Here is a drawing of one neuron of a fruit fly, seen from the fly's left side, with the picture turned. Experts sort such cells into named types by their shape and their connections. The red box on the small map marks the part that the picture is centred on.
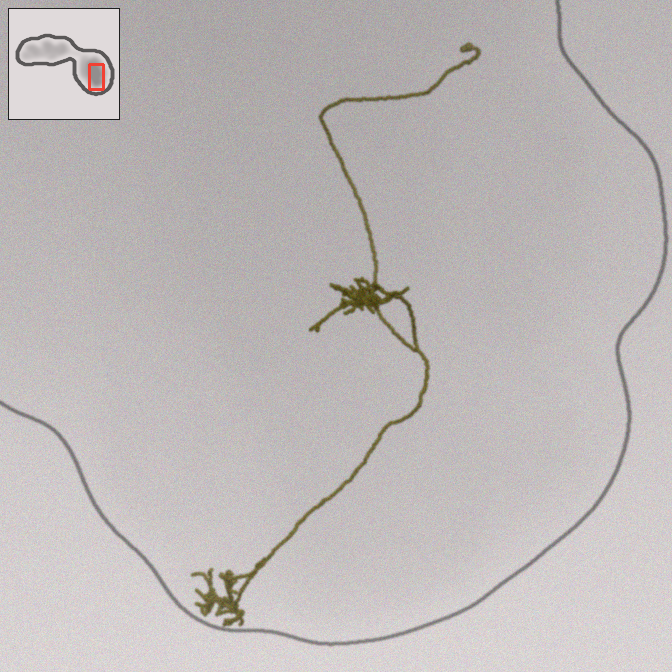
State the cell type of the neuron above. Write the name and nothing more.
SA3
